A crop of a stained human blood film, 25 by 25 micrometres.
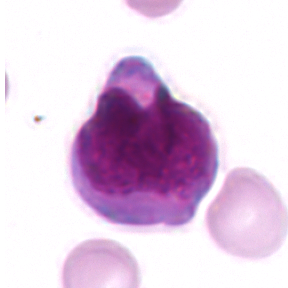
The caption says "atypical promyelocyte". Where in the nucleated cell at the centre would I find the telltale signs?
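What I notice first is the nucleus: it is folded, with deep clefts cutting into its upper edge.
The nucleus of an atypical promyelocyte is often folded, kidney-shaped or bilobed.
So the folding here goes with the name. The nucleus also fills most of the cell, which measures about 15 by 13 micrometres. Its chromatin looks finely stippled rather than clumped into coarse blocks. In the notch at the top of the nucleus sits a paler pinkish zone.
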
